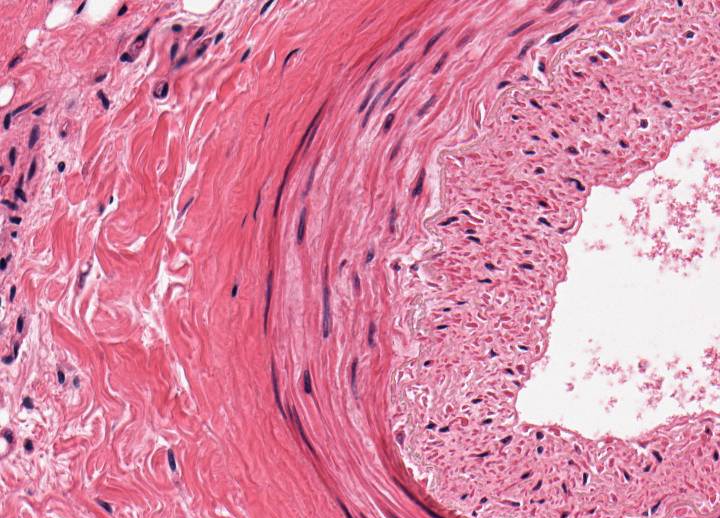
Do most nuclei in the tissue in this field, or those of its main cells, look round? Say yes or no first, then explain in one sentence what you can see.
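No. The nuclei in the middle band are dark, long and thin, and lie aligned with the curved fibres.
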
